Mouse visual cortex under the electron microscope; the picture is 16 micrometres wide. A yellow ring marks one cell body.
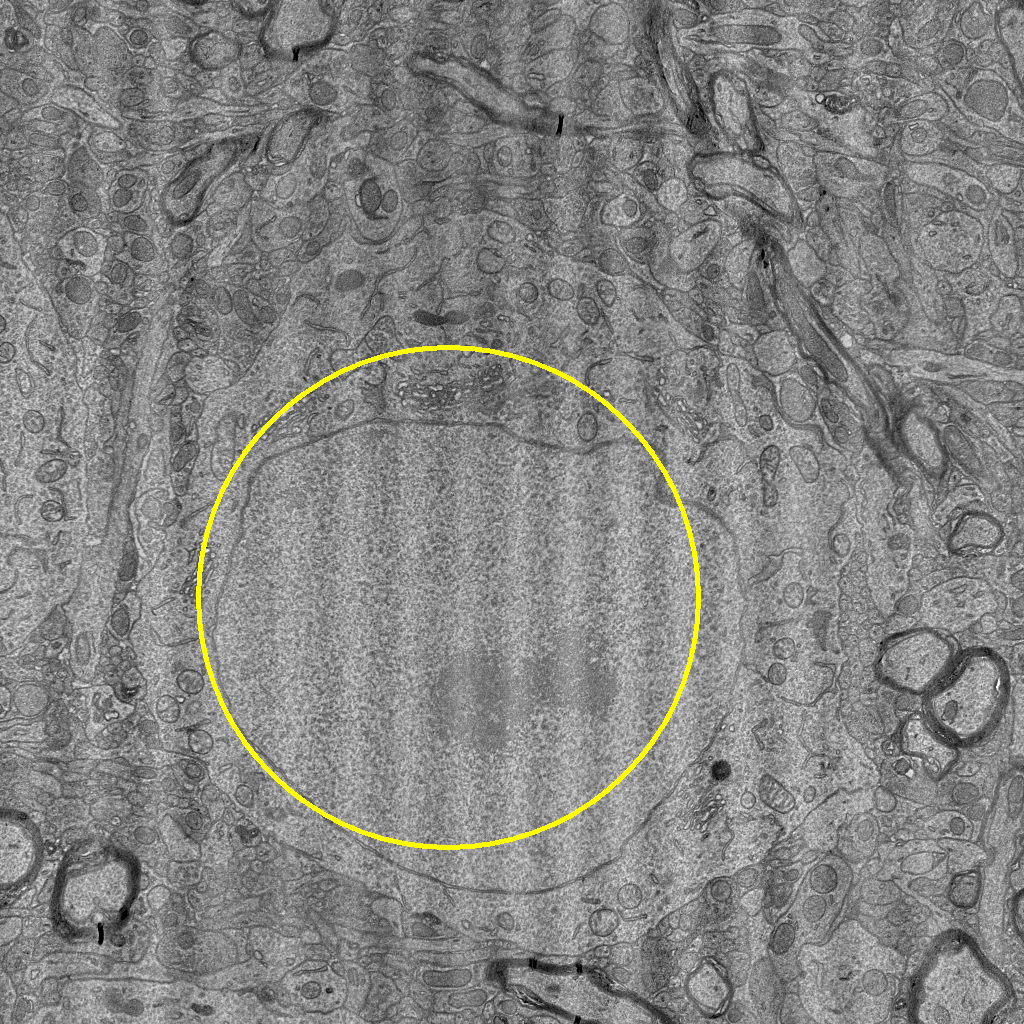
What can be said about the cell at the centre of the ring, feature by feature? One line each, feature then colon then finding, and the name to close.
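Nucleus: large, pale, filling most of the ring
Nuclear envelope: smooth, gently curved, no deep infoldings
Chromatin: finely dispersed, no thick dark band along the envelope
Cytoplasm: cluster of membranous profiles just above the nucleus
Name: excitatory neuron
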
